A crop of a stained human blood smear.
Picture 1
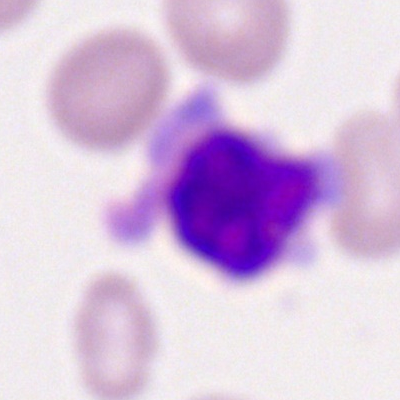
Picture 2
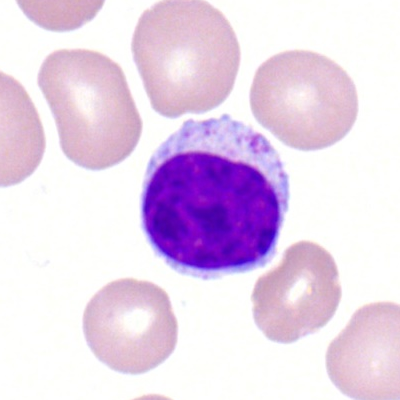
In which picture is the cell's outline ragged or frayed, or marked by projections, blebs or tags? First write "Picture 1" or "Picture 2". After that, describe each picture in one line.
Picture 1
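In picture 1: A pale cytoplasmic extension reaches out to the left and ends in a rounded knob.
In picture 2: The cell has a round, smooth outline.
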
